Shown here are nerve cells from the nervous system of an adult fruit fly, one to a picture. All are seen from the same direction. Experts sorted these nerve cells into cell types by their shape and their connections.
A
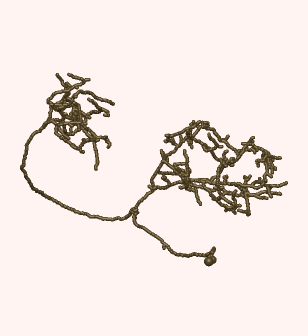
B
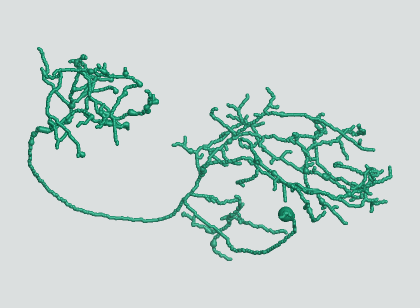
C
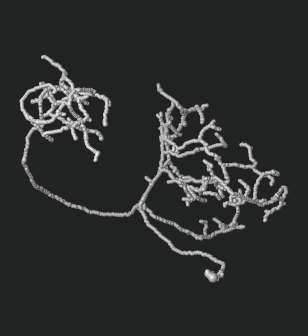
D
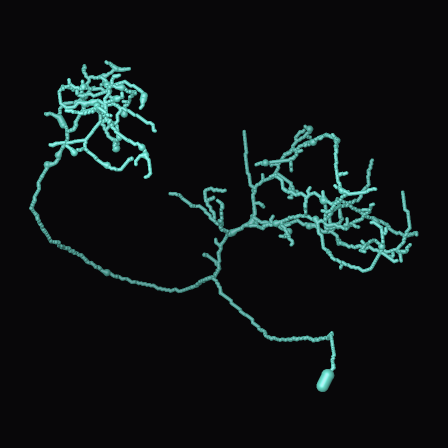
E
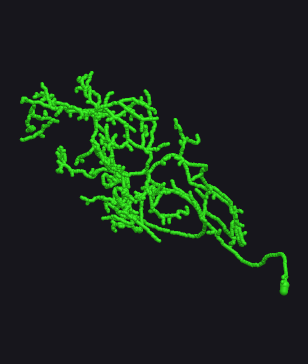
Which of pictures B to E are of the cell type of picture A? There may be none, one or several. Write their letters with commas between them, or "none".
B, C, D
